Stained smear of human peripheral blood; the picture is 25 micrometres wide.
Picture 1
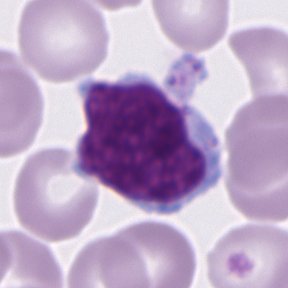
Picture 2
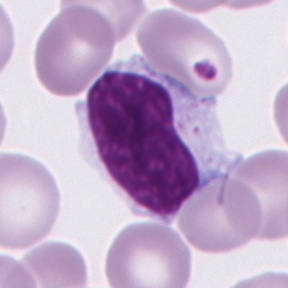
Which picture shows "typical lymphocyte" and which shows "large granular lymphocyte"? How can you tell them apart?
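Picture 1 shows a typical lymphocyte; picture 2 shows a large granular lymphocyte. In picture 1 the nucleus occupies most of the cell, and the pale blue cytoplasm forms only a thin rim, widest on the right side of the nucleus.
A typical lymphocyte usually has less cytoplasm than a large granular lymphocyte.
In picture 2 the pale greyish-blue cytoplasm lies mostly to the right of the nucleus and contains a few fine purplish dots.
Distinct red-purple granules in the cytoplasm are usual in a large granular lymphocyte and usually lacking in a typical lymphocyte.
The nucleus in picture 2 measures about 13 by 8 micrometres, and its chromatin is dense and deep purple with faint paler streaks. Both cells have an irregular, ragged outline, and in picture 1 it carries small irregular projections.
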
